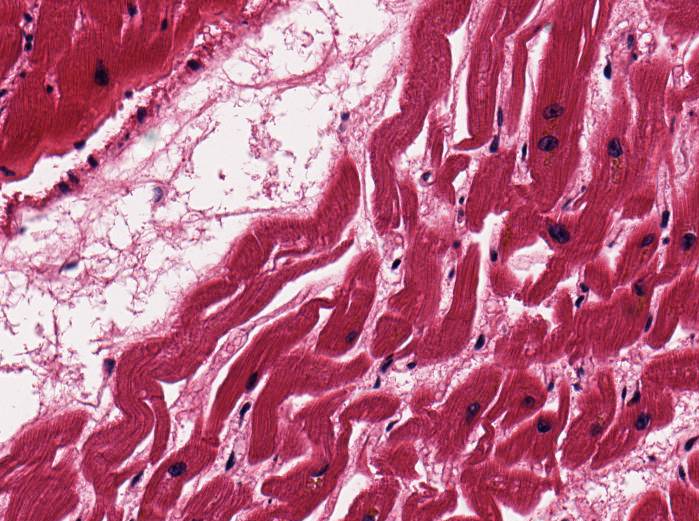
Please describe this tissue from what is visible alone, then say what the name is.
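The muscle fibres follow a wavy, undulating course, branching and joining neighbouring fibres. Their cytoplasm stains a deep red-pink. Small, dark, elongated nuclei lie in the narrow spaces between fibres. The tissue is left ventricle of the heart.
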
